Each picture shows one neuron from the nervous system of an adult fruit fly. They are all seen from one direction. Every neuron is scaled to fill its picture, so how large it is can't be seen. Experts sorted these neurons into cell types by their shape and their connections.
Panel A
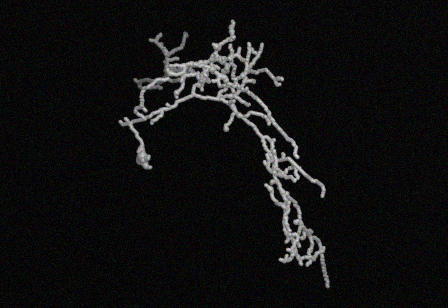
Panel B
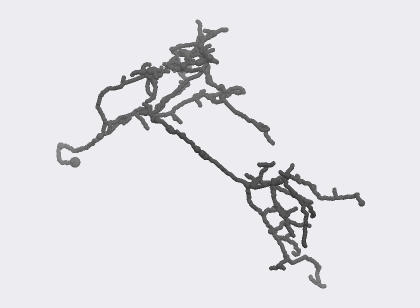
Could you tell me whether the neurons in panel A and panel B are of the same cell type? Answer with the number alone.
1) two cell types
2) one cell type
2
